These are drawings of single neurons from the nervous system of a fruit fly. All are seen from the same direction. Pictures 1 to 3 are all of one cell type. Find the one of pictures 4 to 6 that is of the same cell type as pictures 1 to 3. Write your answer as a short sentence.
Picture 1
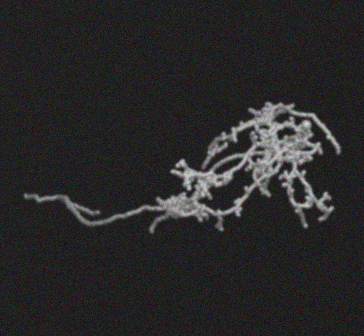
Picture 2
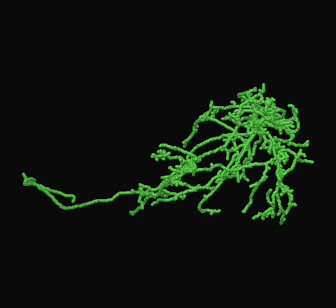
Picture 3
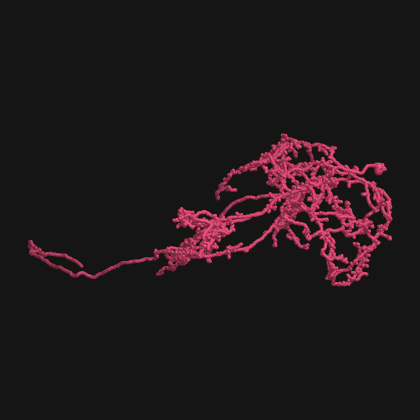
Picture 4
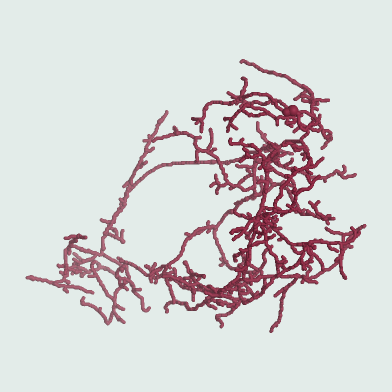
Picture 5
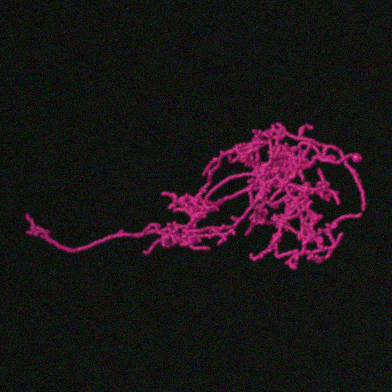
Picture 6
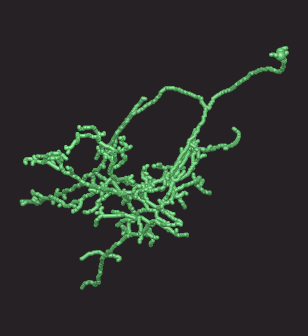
The neuron in picture 5 is of the same cell type.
